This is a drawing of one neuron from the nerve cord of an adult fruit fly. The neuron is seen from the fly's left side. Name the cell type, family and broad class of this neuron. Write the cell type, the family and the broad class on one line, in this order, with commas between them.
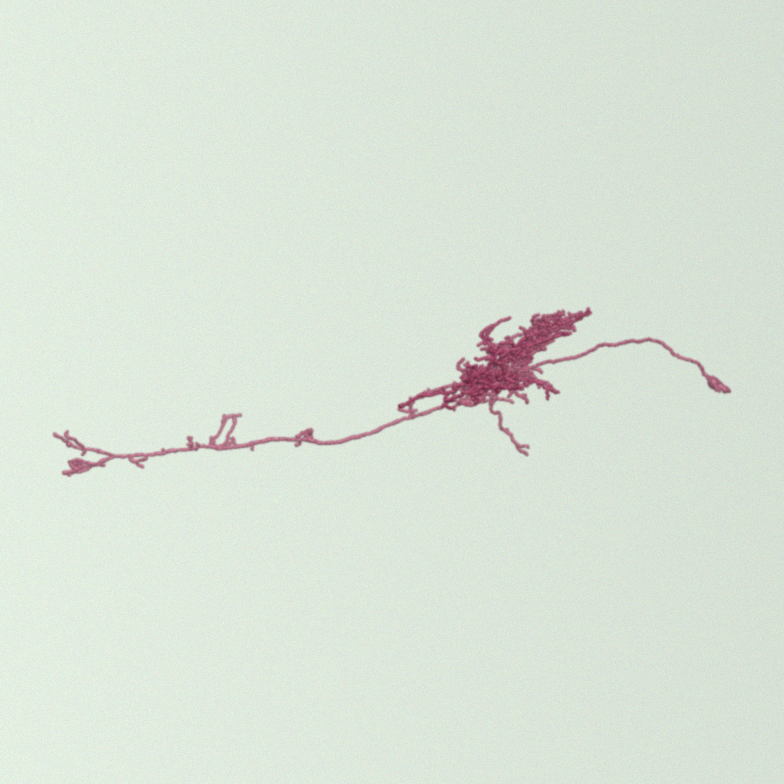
IN03B029, hemilineage 03B, nerve-cord intrinsic neuron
